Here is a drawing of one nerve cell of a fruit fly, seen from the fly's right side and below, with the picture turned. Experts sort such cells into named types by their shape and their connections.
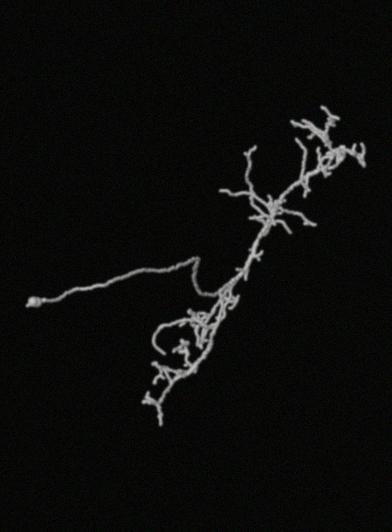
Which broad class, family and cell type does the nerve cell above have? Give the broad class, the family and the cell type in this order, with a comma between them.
nerve-cord intrinsic neuron, hemilineage 06B, IN06B079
